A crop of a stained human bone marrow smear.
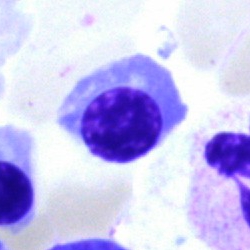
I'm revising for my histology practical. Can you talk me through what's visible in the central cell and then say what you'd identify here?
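In the central cell, the nucleus lies low, leaving more cytoplasm above it than below it. Its chromatin is coarse, with dark clumps separated by paler patches. No nucleolus is visible in the nucleus. The cytoplasm shows no granules. This cell is an erythroblast.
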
